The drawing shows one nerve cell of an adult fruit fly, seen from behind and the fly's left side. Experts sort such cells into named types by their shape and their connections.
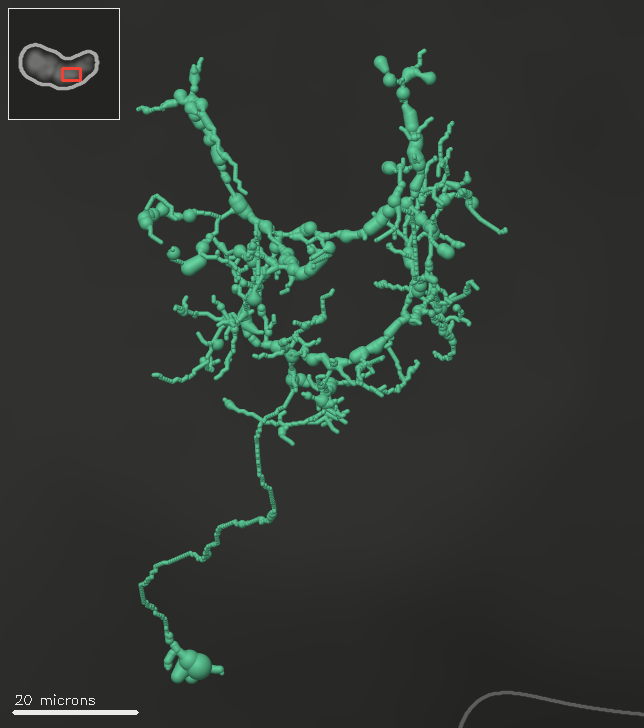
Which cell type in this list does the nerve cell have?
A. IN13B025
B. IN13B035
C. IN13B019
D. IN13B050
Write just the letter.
D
